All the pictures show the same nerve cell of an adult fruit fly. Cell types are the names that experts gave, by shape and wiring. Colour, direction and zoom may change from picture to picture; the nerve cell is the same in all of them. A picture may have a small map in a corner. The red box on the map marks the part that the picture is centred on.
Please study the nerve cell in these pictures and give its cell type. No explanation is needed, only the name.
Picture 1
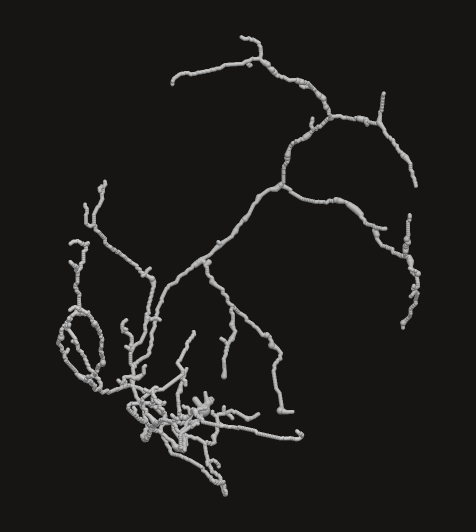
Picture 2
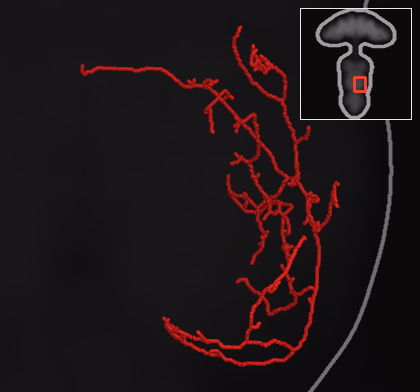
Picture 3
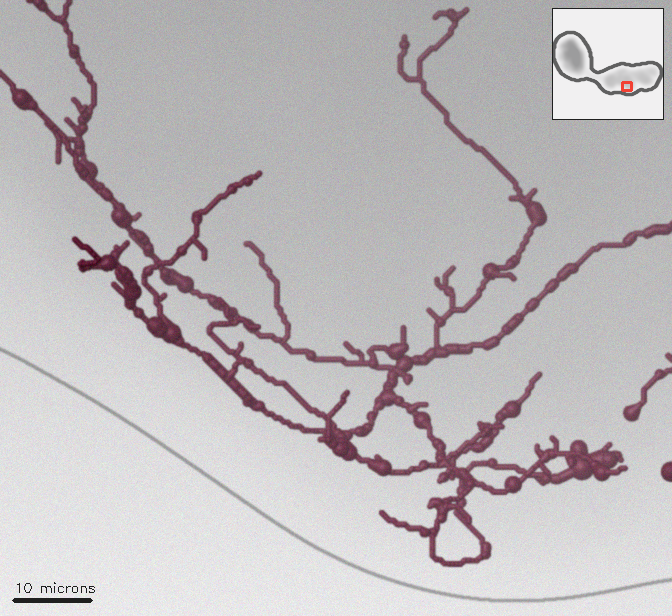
IN13A075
